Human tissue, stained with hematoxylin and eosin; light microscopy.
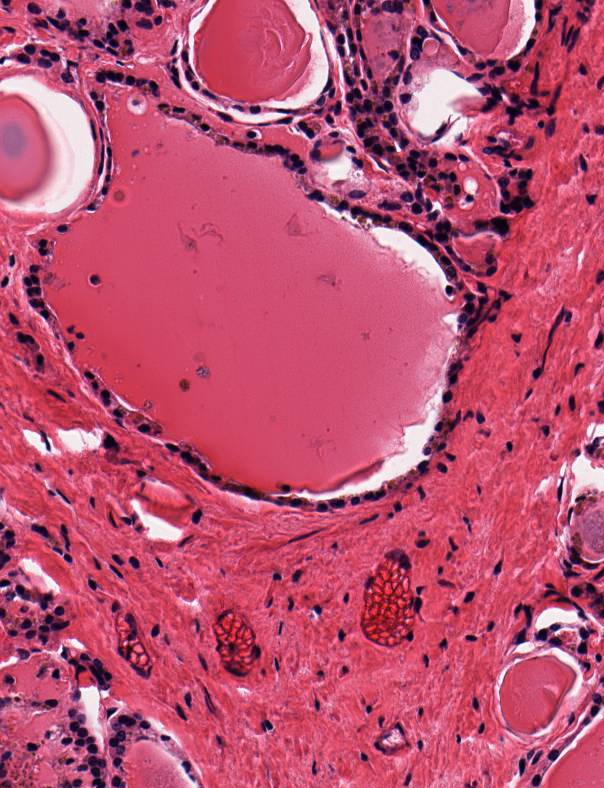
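Thyroid: follicles lined by one layer of flattened to low cuboidal cells, nuclei small, dark, round. Dense pink fibrous stroma, with scattered spindle-shaped nuclei, fills the lower and right parts. Three small blood-packed vessels sit lower centre. Small follicles and crowded dark nuclei cluster top right.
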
